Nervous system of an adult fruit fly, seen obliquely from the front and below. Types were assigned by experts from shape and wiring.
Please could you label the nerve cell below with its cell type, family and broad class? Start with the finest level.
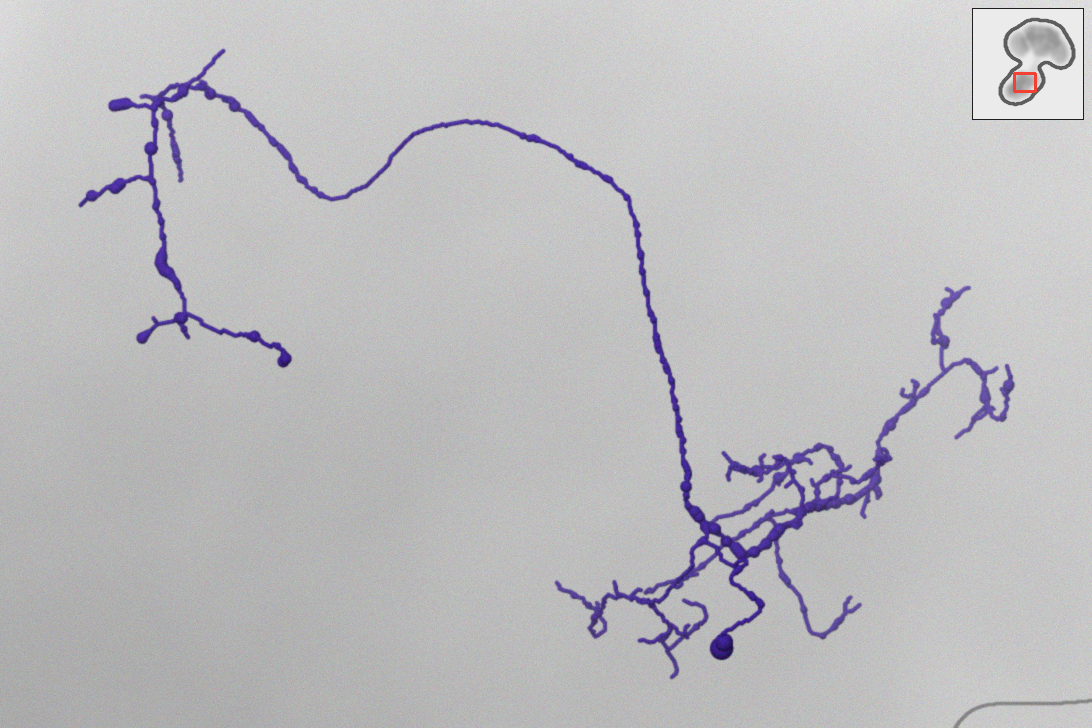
IN06B078; hemilineage 06B; nerve-cord intrinsic neuron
